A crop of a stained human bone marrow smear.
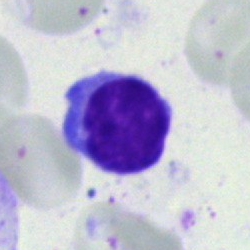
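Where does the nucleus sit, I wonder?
Off-centre, toward the right of the cell.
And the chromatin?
Dark purple and dense.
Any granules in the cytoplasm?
None that I can see.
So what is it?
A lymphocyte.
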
